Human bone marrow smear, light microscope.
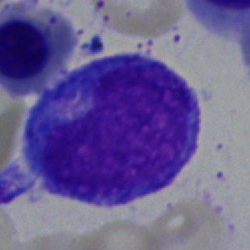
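blast, stained human bone marrow smear. Nucleus fills most of the cell; only a narrow rim of cytoplasm left. Rim thin, deep blue. Chromatin finely stippled, not gathered into coarse dark clumps. Paler zone beside nucleus, upper left of cell.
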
